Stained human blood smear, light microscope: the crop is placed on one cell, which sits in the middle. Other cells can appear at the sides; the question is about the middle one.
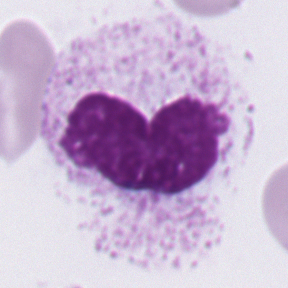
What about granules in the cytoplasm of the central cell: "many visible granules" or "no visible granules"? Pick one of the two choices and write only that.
Many visible granules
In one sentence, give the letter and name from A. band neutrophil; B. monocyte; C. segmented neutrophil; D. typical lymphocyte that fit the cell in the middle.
The cell centred in the crop is a band neutrophil, and the correct option is thus A.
